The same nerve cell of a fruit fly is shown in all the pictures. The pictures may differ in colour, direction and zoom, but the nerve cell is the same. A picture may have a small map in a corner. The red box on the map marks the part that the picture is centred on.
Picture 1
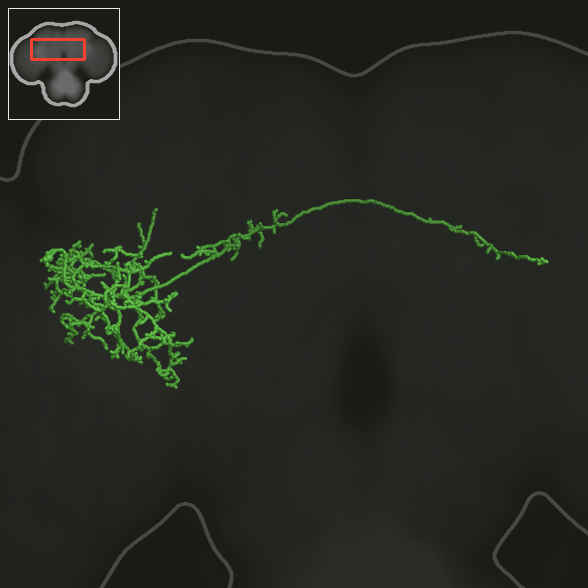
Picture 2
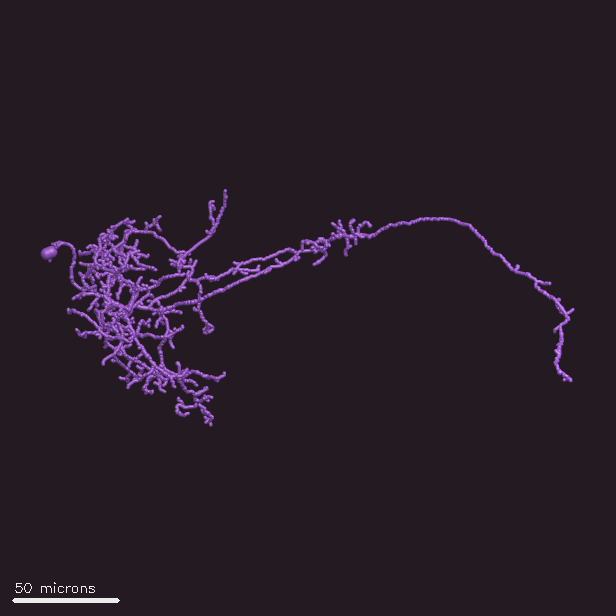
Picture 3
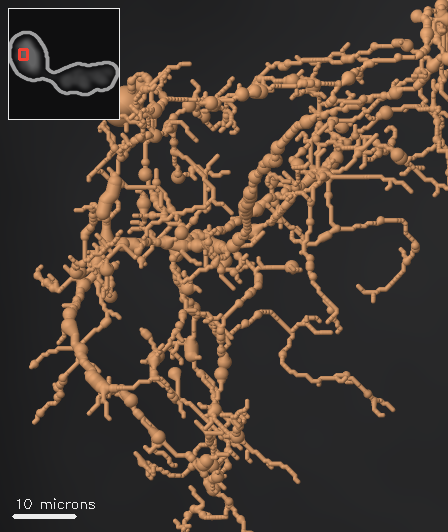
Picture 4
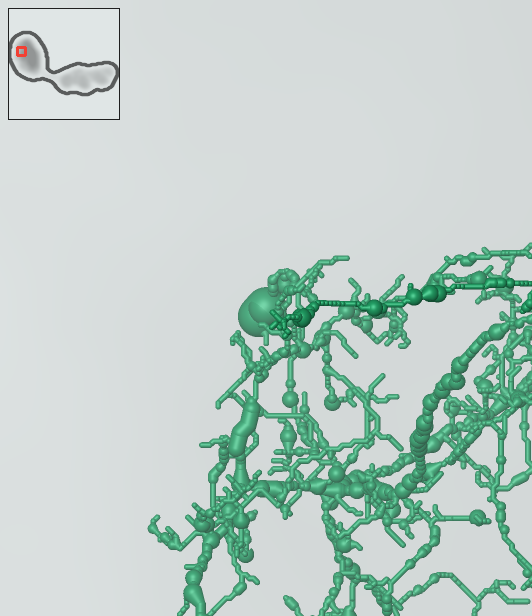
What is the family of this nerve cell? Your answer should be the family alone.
hemilineage VLPl2_medial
